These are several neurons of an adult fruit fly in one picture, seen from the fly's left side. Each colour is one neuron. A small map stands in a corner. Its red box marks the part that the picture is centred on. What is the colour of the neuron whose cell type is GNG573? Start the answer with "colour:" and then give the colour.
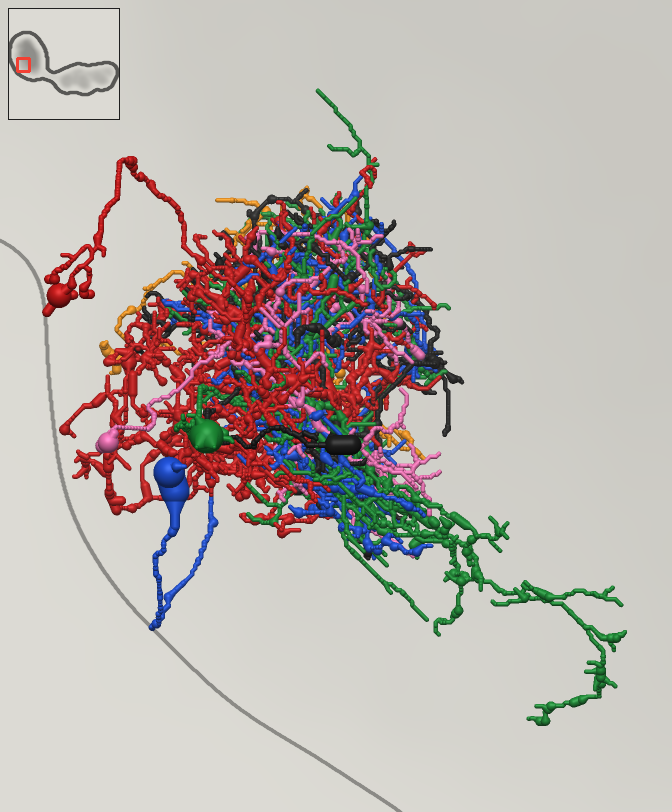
colour: green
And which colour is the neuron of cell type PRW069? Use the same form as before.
colour: black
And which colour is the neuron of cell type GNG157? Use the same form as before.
colour: blue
